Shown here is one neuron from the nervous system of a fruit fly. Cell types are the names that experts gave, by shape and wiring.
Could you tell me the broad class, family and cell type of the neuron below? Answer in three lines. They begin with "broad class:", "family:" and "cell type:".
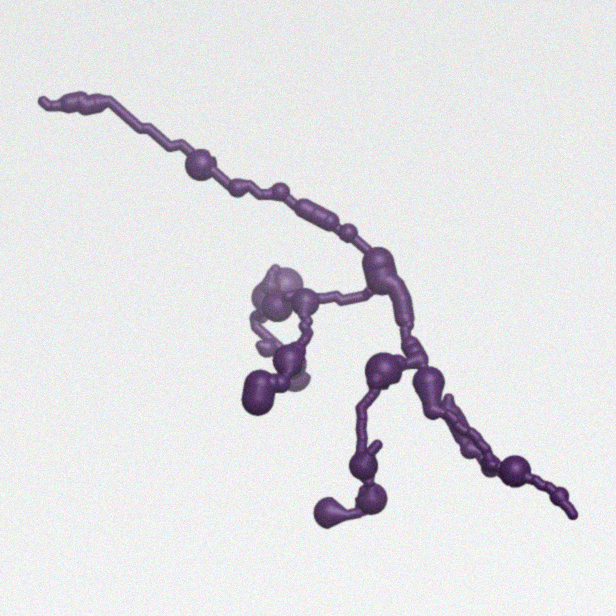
broad class: sensory neuron entering the nerve cord
family: class mechanosensory tactile
cell type: SNta25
